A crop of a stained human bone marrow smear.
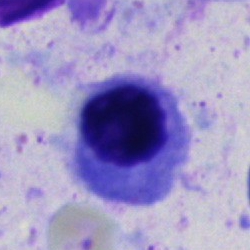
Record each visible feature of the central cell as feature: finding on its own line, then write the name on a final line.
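Nucleus: set off-centre, toward the upper part of the cell.
Cytoplasm: a moderate rim of deep blue; notice it is widest below the nucleus.
Granules: none distinct in the cytoplasm.
Outline: slightly irregular, with small bulges along the edge.
Name: erythroblast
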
